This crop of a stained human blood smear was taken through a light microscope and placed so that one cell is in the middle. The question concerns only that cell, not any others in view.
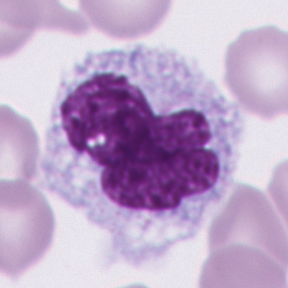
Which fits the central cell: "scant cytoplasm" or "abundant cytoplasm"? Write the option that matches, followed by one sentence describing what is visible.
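Abundant cytoplasm. The cytoplasm forms a wide pale grey-blue rim around the nucleus.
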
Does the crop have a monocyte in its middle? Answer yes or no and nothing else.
yes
